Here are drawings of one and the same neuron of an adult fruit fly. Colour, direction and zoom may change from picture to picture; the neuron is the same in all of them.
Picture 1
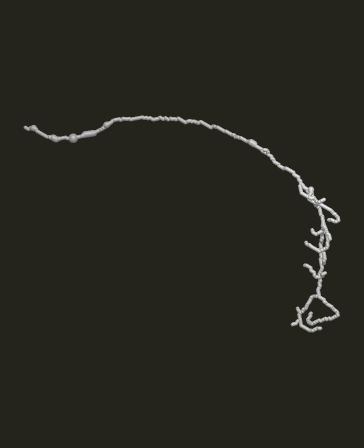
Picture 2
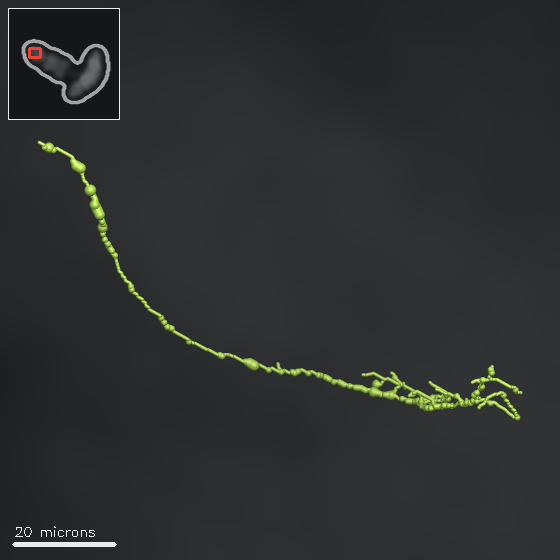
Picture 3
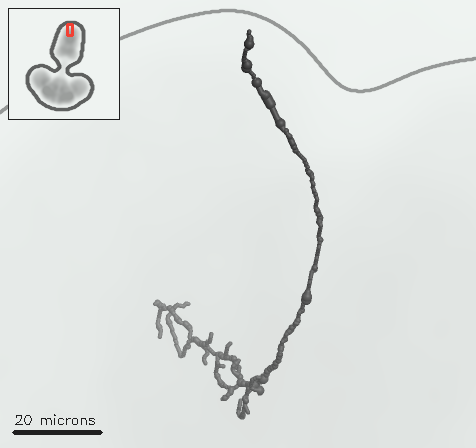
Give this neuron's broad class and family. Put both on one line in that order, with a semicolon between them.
sensory neuron entering the nerve cord; class mechanosensory tactile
